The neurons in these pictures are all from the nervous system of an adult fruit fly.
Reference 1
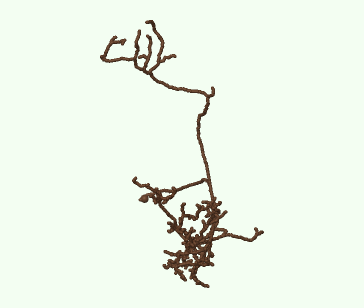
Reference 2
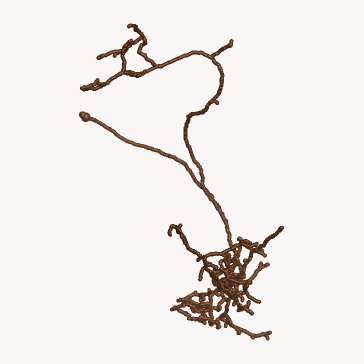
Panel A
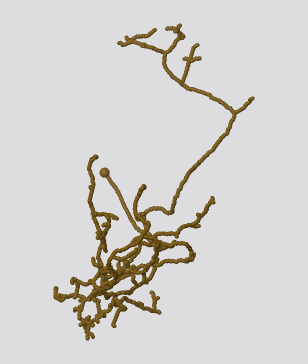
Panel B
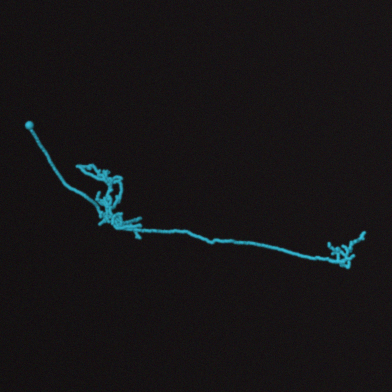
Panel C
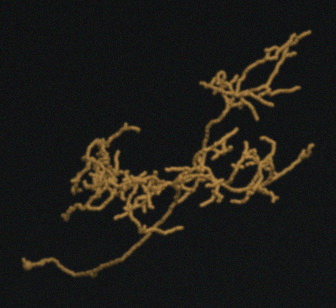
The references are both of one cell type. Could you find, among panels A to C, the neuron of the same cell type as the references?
Panel A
